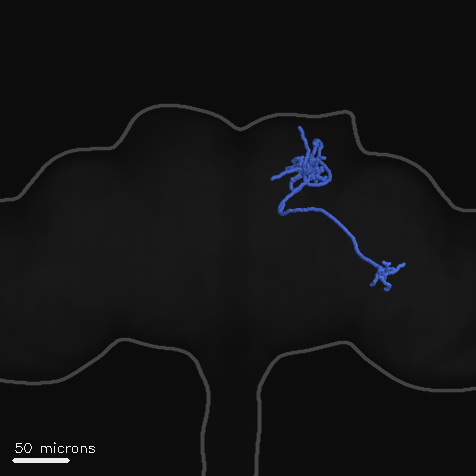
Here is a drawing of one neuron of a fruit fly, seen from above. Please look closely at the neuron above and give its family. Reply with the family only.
hemilineage ALv1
